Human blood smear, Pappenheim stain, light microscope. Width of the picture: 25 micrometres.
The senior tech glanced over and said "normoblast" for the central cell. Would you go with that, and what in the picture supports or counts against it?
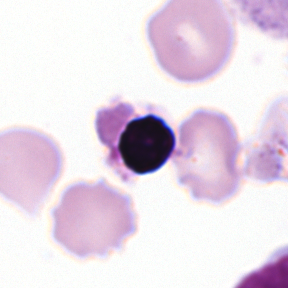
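Start with the nucleus: it is smaller than the red cells nearby, and no nucleolus can be seen in it. And yes, normoblast is the right name here.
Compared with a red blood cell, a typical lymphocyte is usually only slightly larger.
Now follow the cytoplasm: most of it lies on the upper left side of the nucleus, and its outer edge is irregular and ragged. Just to the right of the nucleus, a red cell lies almost touching it.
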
